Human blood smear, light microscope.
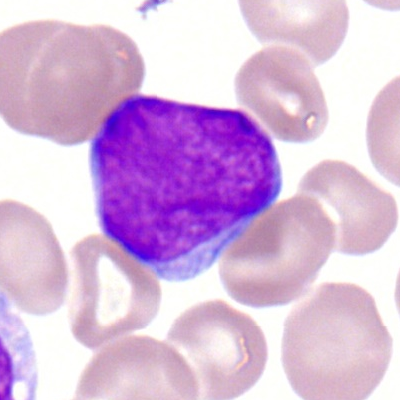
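Myeloblast, central cell: angular outline with fairly straight sides, not round; a single unlobed nucleus following that outline; finely stippled, evenly spread chromatin without coarse dark clumps; scant cytoplasm, mainly a narrow rim along the lower edge.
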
